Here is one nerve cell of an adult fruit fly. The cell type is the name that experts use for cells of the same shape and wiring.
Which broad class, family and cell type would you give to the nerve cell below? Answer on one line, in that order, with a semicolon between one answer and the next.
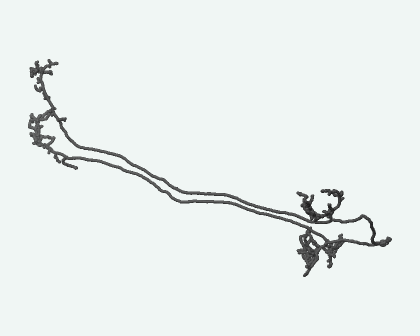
ascending neuron; hemilineage 09B; AN09B026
